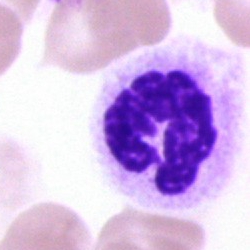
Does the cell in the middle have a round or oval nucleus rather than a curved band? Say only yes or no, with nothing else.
No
